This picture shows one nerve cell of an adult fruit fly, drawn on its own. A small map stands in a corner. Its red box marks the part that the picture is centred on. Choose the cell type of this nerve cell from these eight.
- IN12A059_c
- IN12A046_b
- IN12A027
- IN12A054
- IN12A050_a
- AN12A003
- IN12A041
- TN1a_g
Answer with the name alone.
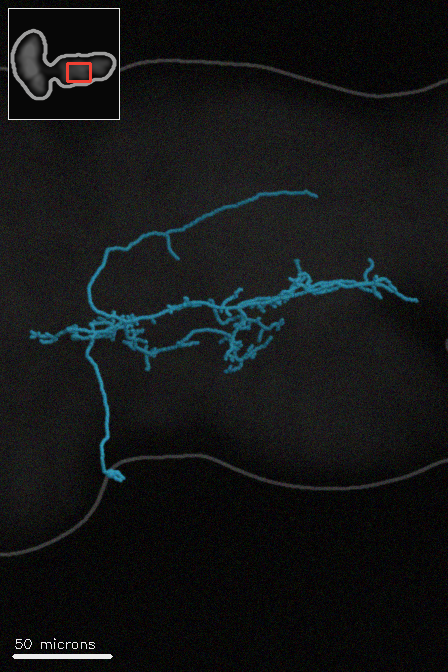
IN12A050_a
